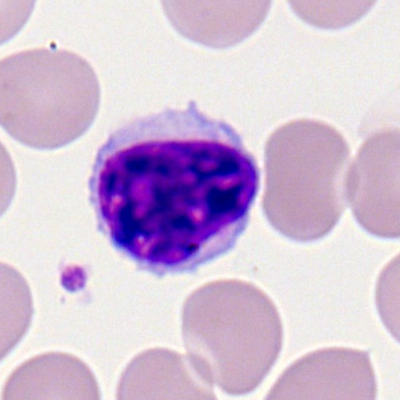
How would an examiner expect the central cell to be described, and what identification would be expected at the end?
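Upper cell edge ragged, with small projections. Nucleus fills most of the cell; chromatin dark purple, gathered in coarse clumps with paler patches between them. Cytoplasmic band widest above the nucleus. Cell: lymphocyte.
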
